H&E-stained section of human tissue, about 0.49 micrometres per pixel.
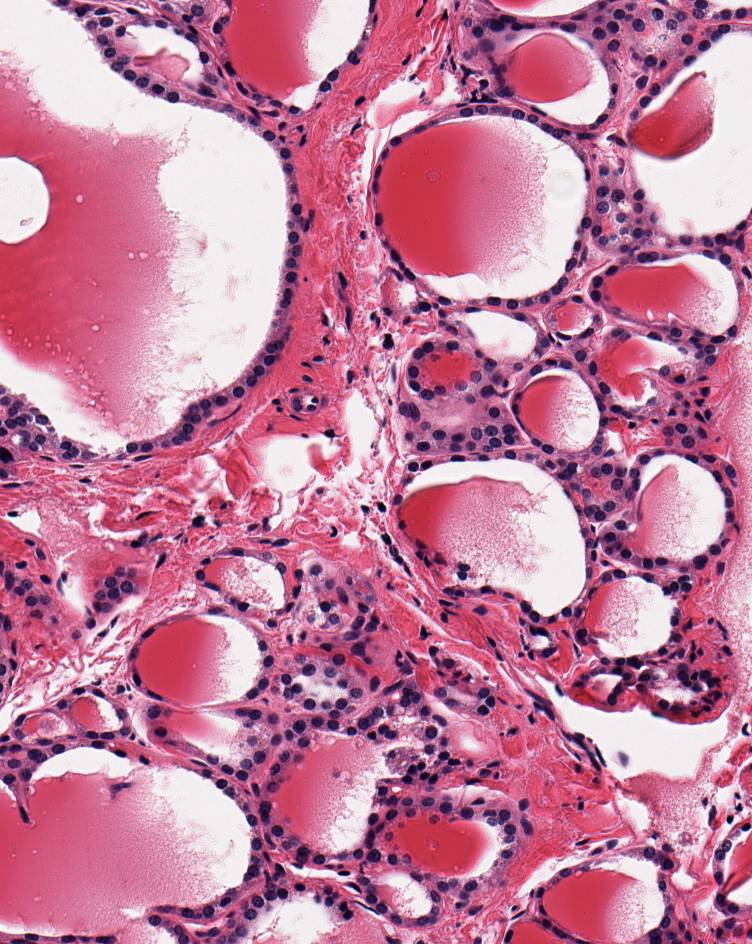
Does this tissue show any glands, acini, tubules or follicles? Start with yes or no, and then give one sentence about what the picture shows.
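Yes. The field is made of closely set, rounded follicles of widely varying size, the largest lying at the upper left.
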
